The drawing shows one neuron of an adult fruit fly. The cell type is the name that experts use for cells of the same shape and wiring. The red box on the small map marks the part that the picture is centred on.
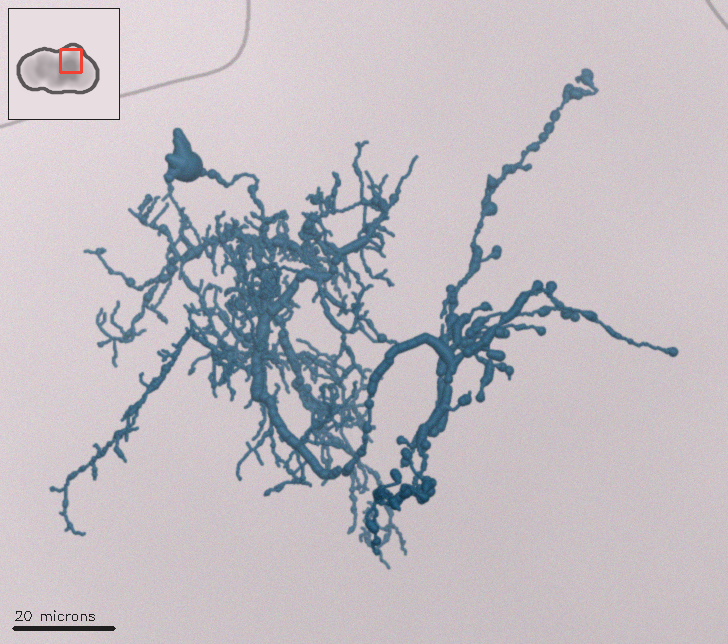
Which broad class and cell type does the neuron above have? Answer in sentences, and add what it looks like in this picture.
This is a nerve-cord intrinsic neuron. Its cell type is INXXX121. From left to right in the picture it spans about 130 microns. More than a hundred branch ends can be seen.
